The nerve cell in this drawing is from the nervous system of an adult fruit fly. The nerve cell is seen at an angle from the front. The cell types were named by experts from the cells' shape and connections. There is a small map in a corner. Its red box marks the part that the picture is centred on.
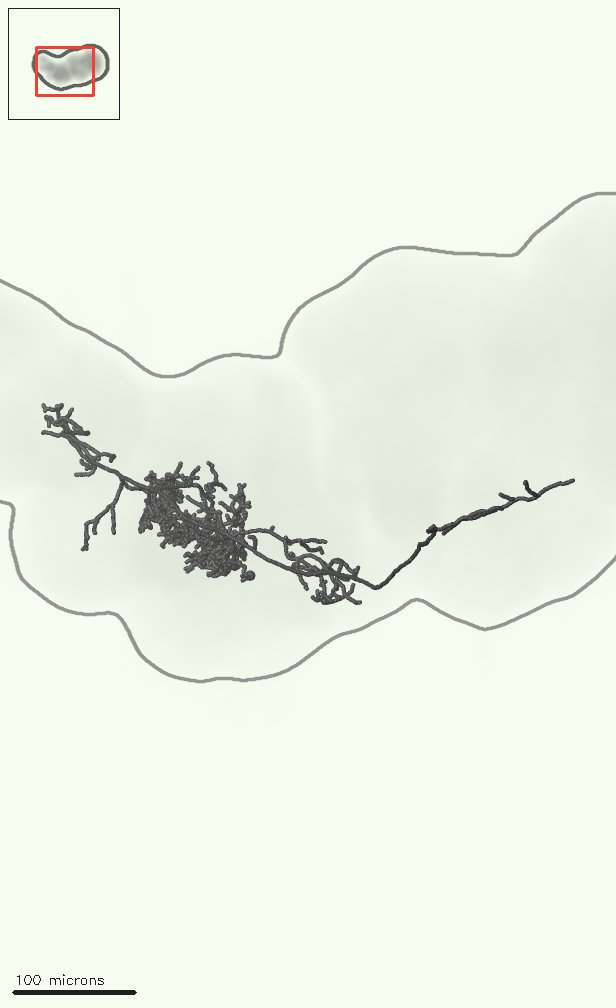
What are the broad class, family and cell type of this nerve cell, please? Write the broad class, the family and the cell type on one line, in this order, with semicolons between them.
ascending neuron; hemilineage 07B; AN07B005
